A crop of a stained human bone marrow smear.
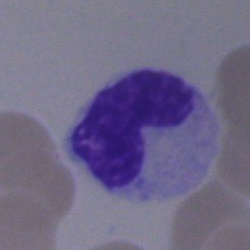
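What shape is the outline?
Smooth and roughly round.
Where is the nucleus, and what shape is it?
Bean-shaped, filling the upper left, its indentation facing the lower right.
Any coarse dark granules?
None are seen in the cytoplasm.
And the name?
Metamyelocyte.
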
